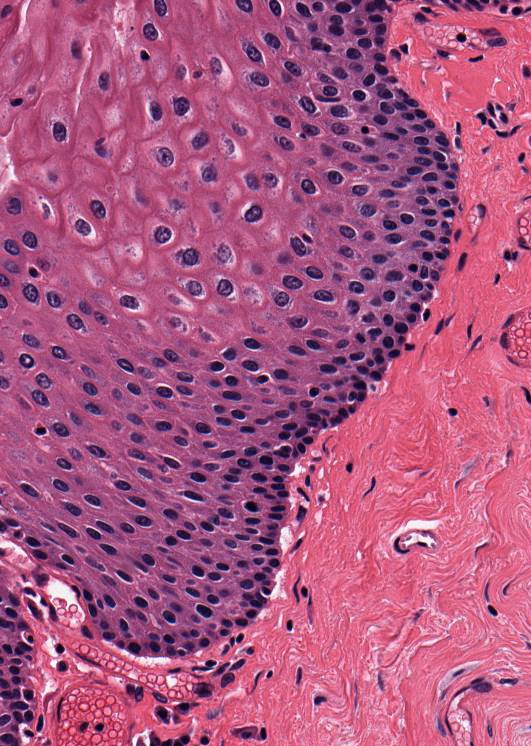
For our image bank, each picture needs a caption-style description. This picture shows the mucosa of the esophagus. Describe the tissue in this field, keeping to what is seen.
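First, stratified squamous epithelium fills the left and upper field, and connective tissue fills the right and lower. Second, their border curves smoothly from upper right towards lower left. Third, basal cells along it form a crowded row of dark, elongated nuclei perpendicular to the edge. Fourth, upper left epithelial cells are large and polygonal, with abundant pink cytoplasm and a single round central nucleus.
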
